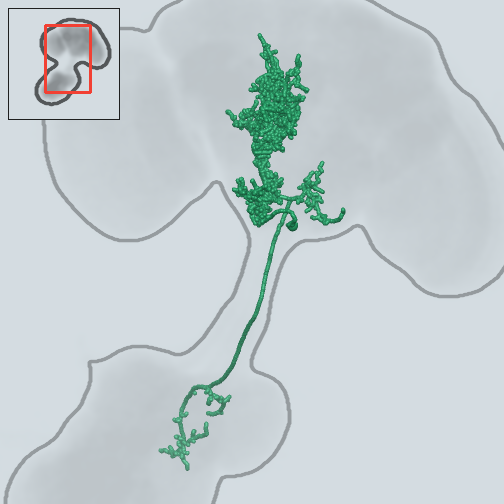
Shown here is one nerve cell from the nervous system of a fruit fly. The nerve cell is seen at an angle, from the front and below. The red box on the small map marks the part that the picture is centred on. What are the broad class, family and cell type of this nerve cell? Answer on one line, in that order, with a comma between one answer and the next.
descending neuron, DNg, DNg111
